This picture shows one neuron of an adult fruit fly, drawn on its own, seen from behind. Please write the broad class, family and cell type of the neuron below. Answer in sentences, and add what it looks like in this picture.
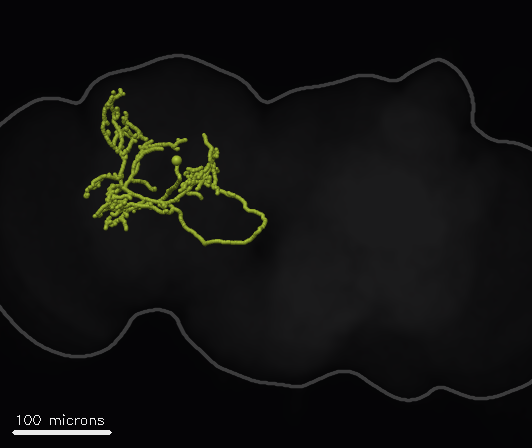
It is a central-brain intrinsic neuron. The family is hemilineage VLPl&p1_posterior. Its cell type is AVLP492. By the scale bar it is about 190 microns wide in this view. As drawn here it is about as wide as it is tall.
